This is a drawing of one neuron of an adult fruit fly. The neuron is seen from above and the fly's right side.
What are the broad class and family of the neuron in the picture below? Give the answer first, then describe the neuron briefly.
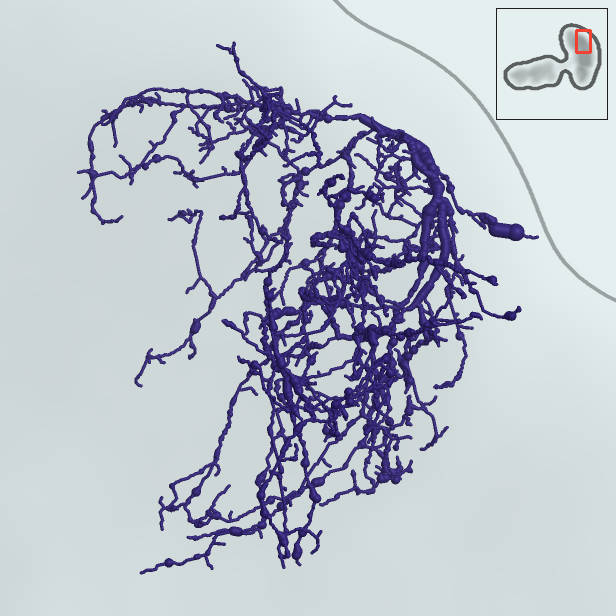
Its broad class is central-brain intrinsic neuron. The family is hemilineage VLPa1_lateral. It is in the brain and does not reach the nerve cord. Its cell body lies on the right of the picture. More than a hundred branch ends can be seen.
